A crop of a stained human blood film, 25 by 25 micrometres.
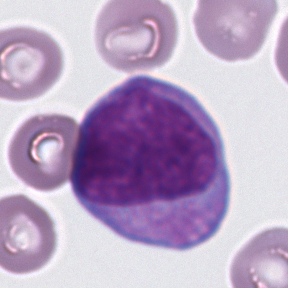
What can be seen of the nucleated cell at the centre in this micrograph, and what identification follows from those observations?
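This cell measures about 15 micrometres across. Its nucleus lies toward the upper left of the cell and is oval, about 13 by 11 micrometres, with no notch, fold or lobes. The nucleus fills about 60% of the cell's area. Its chromatin is finely granular and deep purple rather than coarsely clumped. The cytoplasm forms a wide crescent below and to the right of the nucleus, and only a thin rim elsewhere. Fine, faint purplish granules are held in the cytoplasm. The cell is an atypical promyelocyte.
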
